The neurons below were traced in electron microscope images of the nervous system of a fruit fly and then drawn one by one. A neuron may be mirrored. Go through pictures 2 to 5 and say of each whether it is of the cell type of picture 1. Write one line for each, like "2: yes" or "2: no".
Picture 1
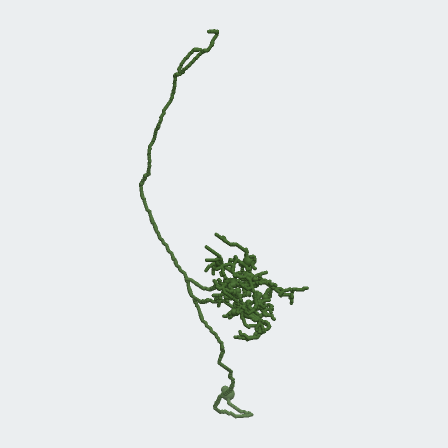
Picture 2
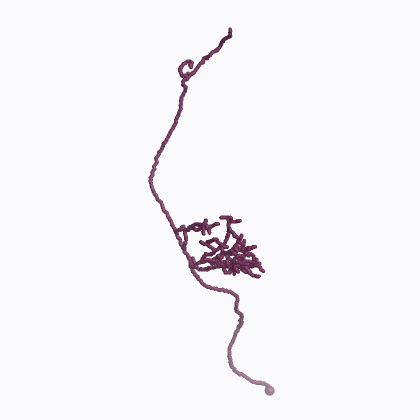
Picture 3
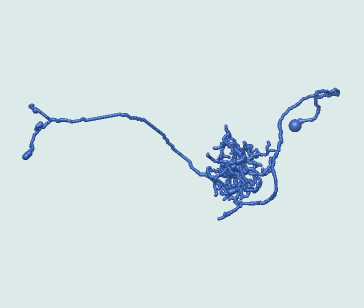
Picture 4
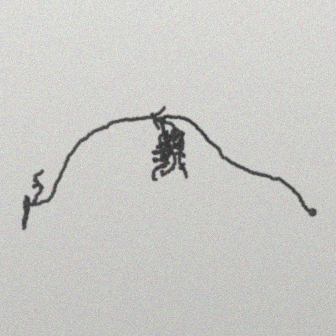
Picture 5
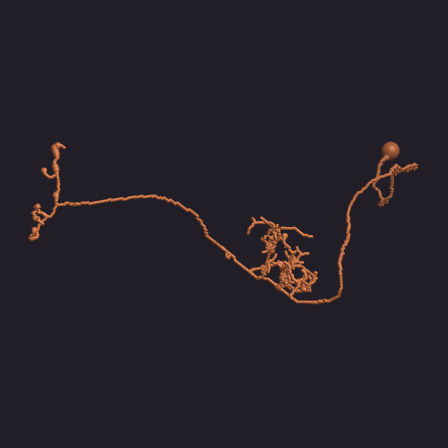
2: no
3: yes
4: no
5: no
